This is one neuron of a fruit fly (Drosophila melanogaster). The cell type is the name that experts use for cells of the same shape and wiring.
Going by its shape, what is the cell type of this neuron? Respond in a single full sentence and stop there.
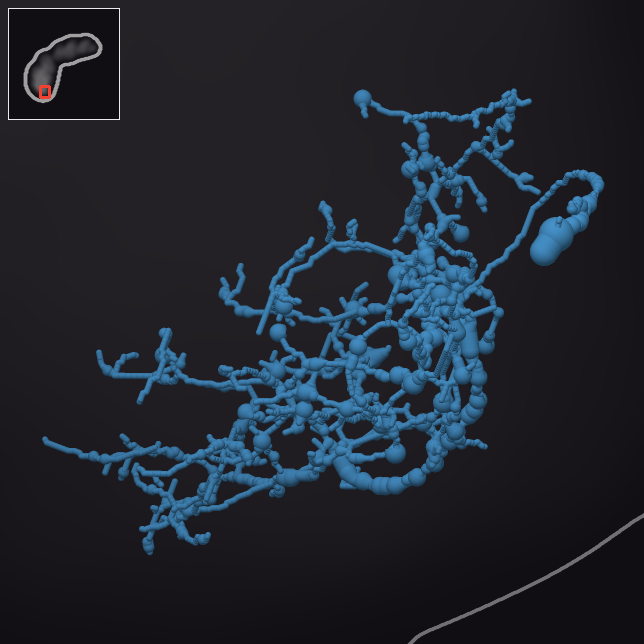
It is the cell type CB1073 to which this neuron belongs.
